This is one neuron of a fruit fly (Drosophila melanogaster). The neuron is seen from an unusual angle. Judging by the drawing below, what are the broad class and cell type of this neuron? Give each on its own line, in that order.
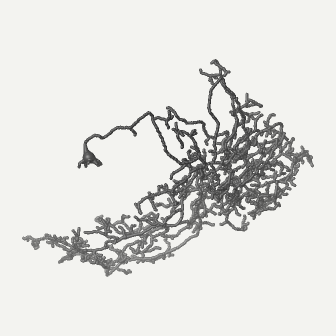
central-brain intrinsic neuron
GNG047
